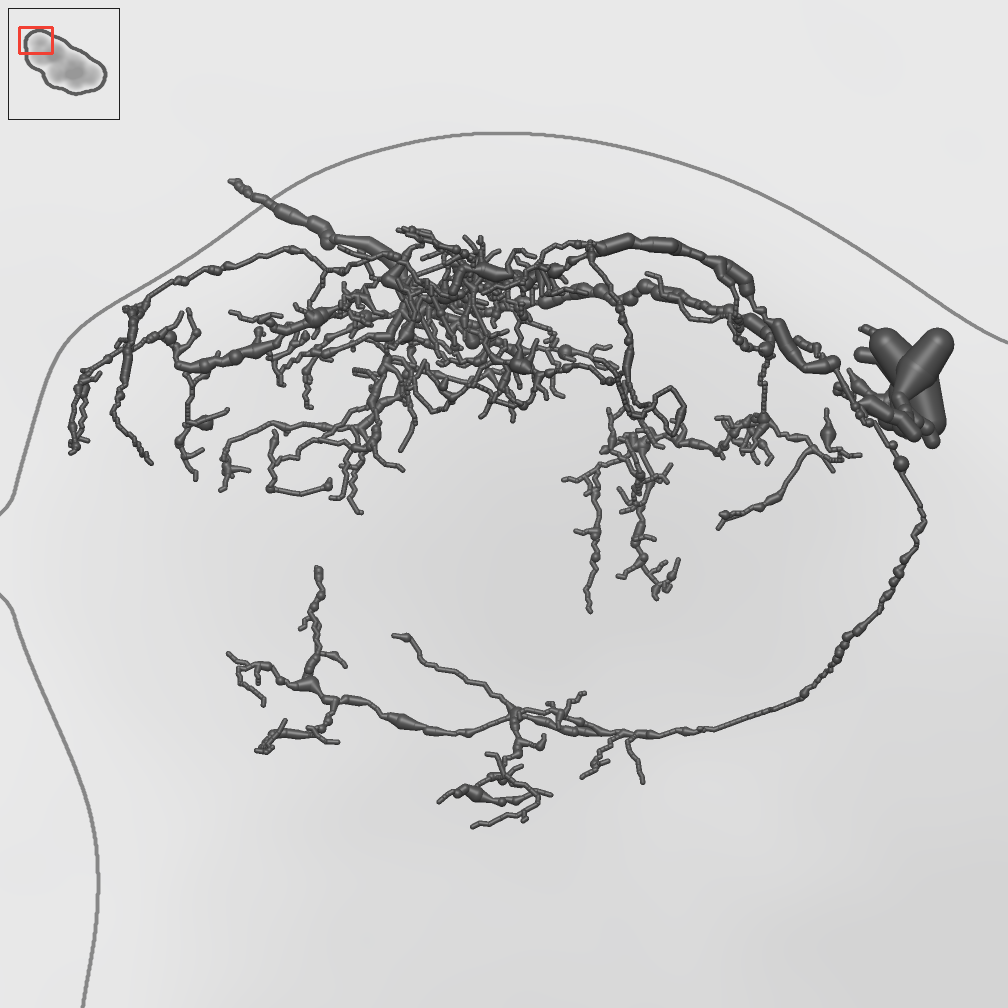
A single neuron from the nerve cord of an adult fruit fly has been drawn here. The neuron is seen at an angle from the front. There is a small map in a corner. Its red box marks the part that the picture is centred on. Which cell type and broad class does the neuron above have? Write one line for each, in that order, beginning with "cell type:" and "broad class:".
cell type: SNxx17
broad class: sensory neuron entering the nerve cord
